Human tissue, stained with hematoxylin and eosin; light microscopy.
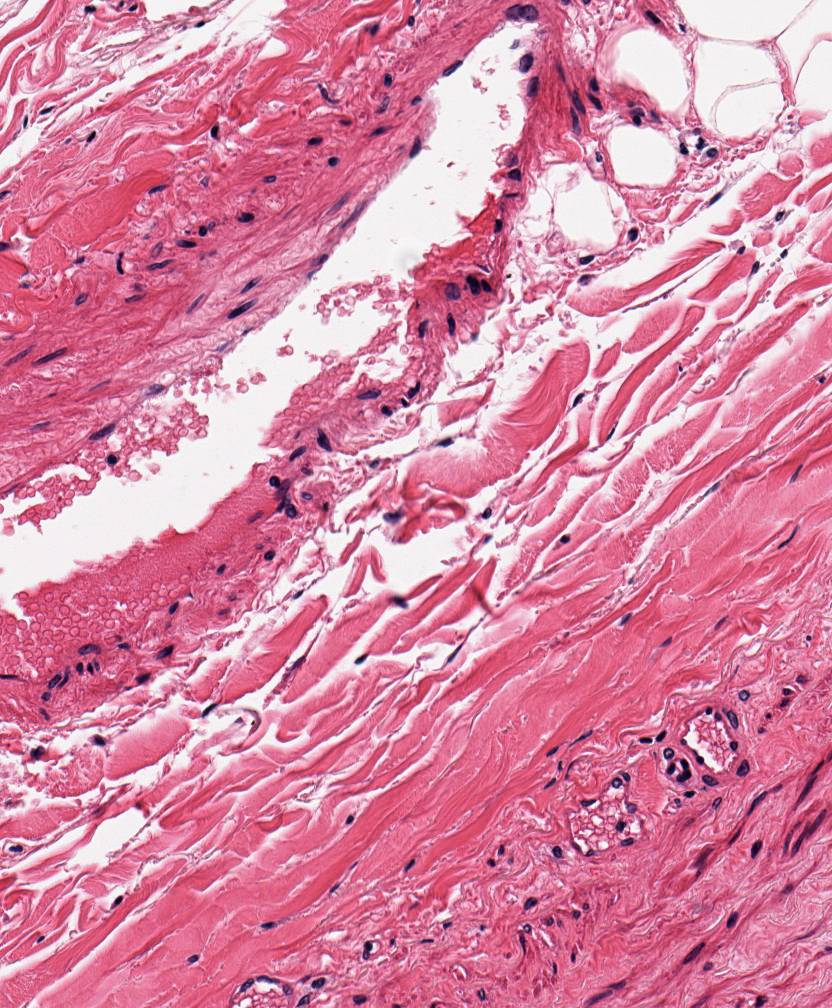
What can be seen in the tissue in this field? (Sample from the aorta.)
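Start at the left edge, where clusters of red blood cells lie next to a slit-like space. Now move to the top right corner: a few adipocytes sit there, their cytoplasm clear and empty. In the lower right you can see small capillaries with plump nuclei. The scattered nuclei are sparse, and most of them are elongated.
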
